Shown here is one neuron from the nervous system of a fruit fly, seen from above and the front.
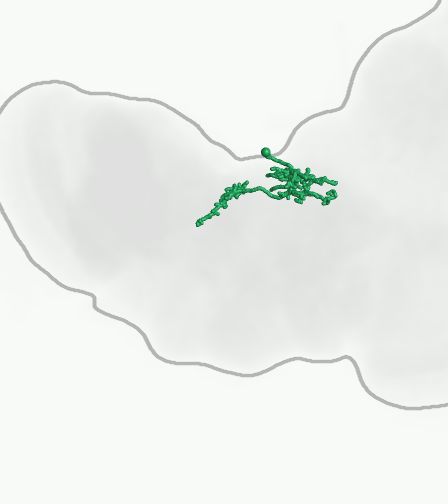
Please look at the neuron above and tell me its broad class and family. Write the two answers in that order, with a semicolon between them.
central-brain intrinsic neuron; hemilineage CLp1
